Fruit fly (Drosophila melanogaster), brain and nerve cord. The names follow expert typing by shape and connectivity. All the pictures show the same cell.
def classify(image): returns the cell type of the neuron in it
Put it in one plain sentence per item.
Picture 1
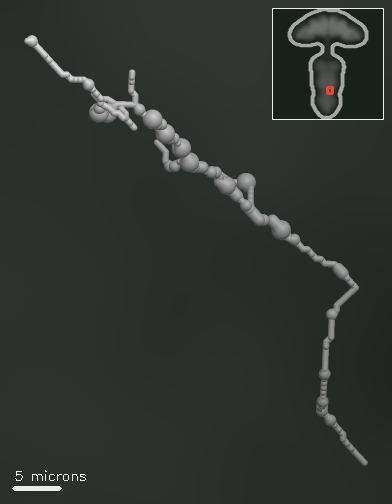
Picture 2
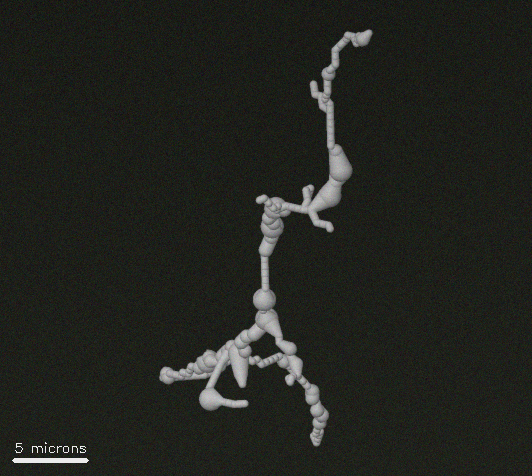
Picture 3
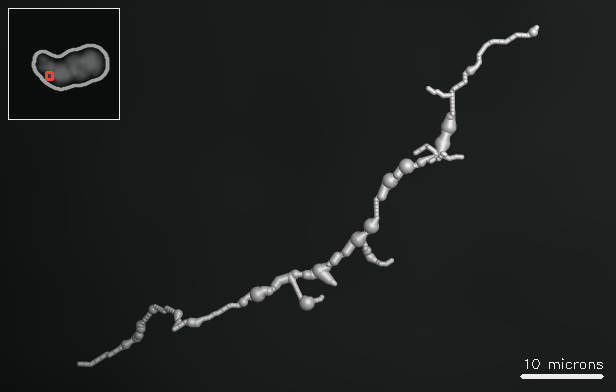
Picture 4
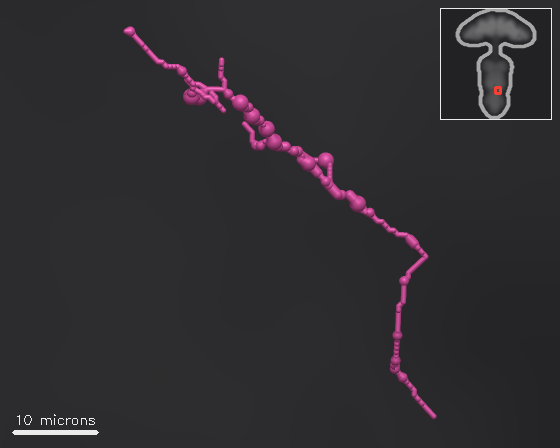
The cell type is SNta37.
